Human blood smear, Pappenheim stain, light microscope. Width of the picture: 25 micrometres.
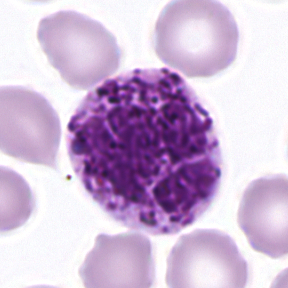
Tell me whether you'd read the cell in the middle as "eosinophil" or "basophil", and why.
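Basophil, not eosinophil. Deciding feature: granules lie over the nucleus as well as the cytoplasm and hide most of it, so the nuclear outline cannot be traced.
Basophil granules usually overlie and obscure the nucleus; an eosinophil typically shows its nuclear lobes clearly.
Otherwise: cell about 14 micrometres across, crowded with coarse, dark purple-black granules of noticeably varying size.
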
